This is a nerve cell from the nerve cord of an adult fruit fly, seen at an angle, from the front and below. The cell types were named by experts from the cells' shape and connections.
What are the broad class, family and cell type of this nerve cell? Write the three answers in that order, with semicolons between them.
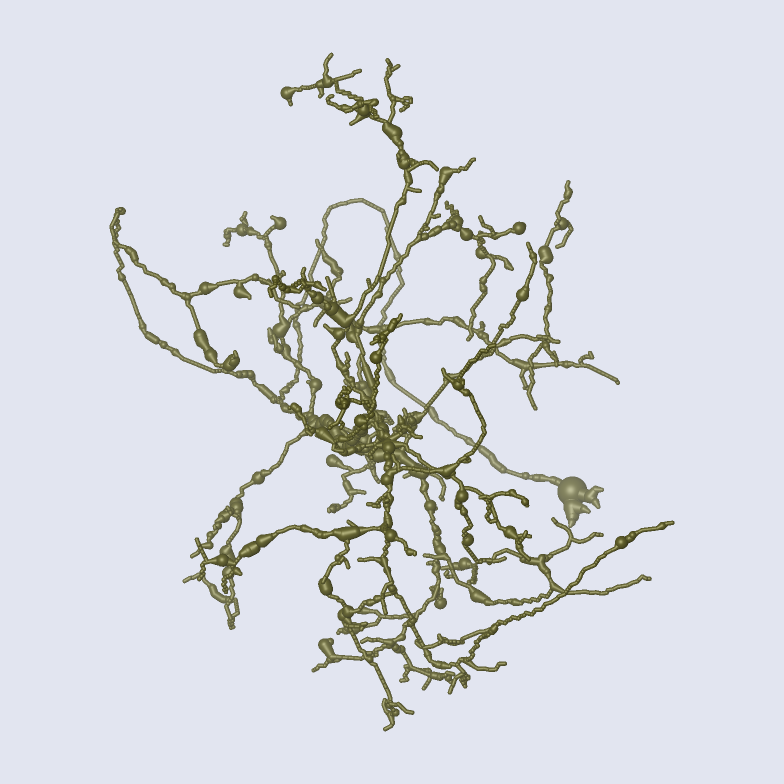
nerve-cord intrinsic neuron; hemilineage 03A; IN03A067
